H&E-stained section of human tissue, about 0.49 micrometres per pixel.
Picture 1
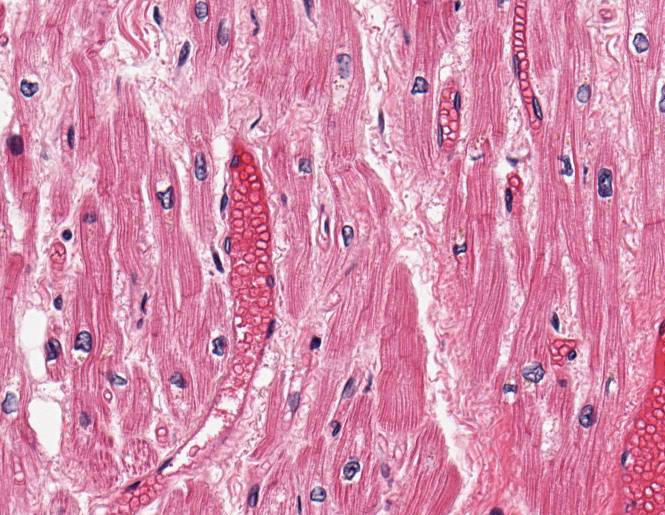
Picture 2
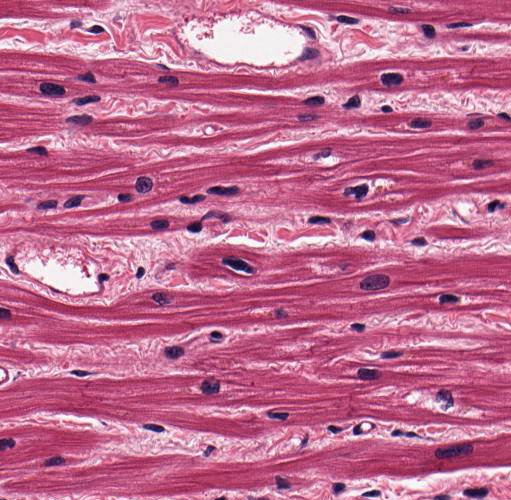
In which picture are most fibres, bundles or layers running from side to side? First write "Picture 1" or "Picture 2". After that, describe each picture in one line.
Picture 2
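What picture 1 shows: Elongated pink muscle fibres run roughly from top to bottom across the whole field.
What picture 2 shows: Long muscle fibres run roughly horizontally across the whole field.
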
